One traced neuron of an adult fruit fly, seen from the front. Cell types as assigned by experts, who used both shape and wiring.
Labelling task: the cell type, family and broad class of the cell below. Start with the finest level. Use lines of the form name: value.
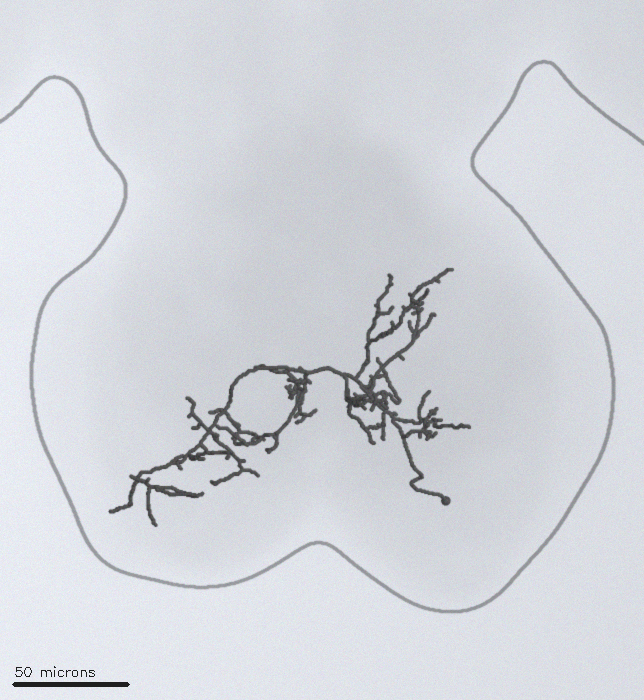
cell type: IN12B069
family: hemilineage 12B
broad class: nerve-cord intrinsic neuron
